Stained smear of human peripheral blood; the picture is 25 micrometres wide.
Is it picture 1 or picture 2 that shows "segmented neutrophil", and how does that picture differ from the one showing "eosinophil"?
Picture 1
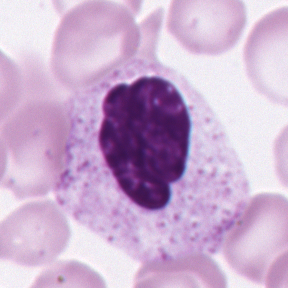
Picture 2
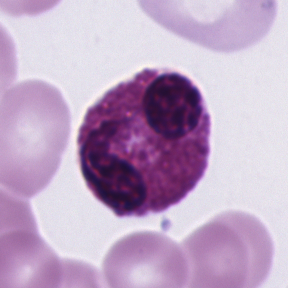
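Picture 1 shows a segmented neutrophil, and picture 2 shows an eosinophil. First, granules: picture 1 has fine pinkish-purple granules scattered through pale pinkish-lilac cytoplasm, while the cytoplasm in picture 2 is reddish-purple and densely packed with granules throughout.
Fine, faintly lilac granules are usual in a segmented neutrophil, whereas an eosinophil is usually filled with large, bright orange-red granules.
Second, nucleus: picture 2 has two lobes at opposite sides of the cell, one upper right and one lower left, with dark purple, coarsely clumped chromatin, while the nucleus in picture 1, about 12 by 8 micrometres, has dark purple, dense chromatin crossed by faint paler furrows.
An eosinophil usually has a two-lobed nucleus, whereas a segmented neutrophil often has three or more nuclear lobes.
Third, outline: the cell in picture 1 is irregular and somewhat angular.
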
